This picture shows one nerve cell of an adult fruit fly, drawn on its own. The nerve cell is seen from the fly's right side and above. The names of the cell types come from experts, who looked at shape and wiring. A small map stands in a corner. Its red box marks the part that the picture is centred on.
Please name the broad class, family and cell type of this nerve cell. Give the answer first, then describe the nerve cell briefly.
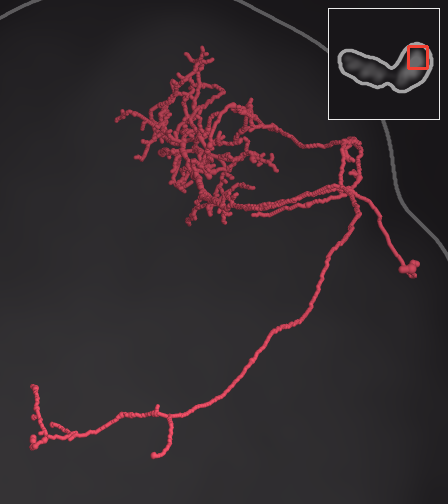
Its broad class is central-brain intrinsic neuron. The family is hemilineage LHd1. The cell type is CB1924. The cell body can be seen on the right of the picture. Dozens of branch ends can be seen.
